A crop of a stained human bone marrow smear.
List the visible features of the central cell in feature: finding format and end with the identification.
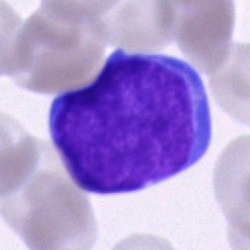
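Nucleus: fills almost the whole cell
Cytoplasm rim: widest along the right side
Granules: none I can see
Vacuoles: none seen in the cytoplasm
Name: blast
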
